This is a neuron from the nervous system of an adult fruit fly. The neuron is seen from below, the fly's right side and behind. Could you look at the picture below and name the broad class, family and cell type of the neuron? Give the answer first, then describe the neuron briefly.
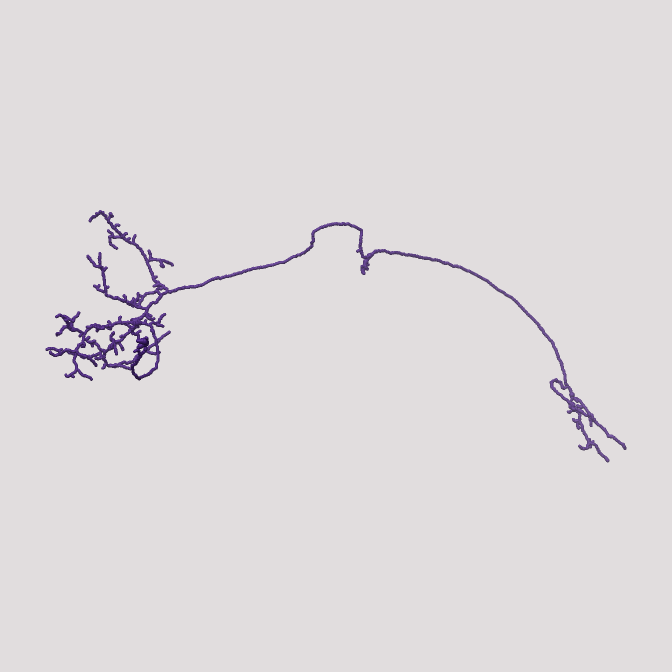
It is a nerve-cord intrinsic neuron. Its family is hemilineage 14B. It is of cell type IN14B012. The picture shows dozens of branch ends. In this view it is wider than it is tall.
